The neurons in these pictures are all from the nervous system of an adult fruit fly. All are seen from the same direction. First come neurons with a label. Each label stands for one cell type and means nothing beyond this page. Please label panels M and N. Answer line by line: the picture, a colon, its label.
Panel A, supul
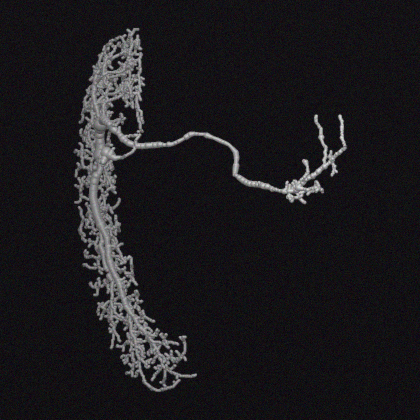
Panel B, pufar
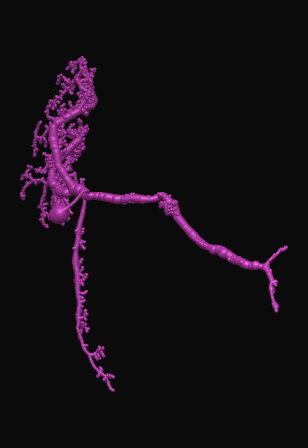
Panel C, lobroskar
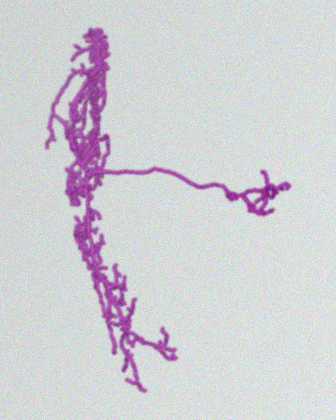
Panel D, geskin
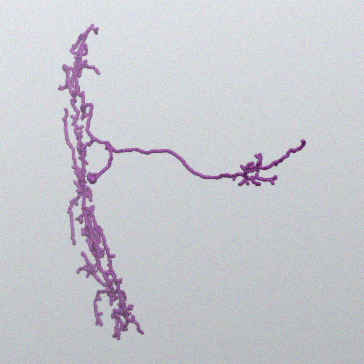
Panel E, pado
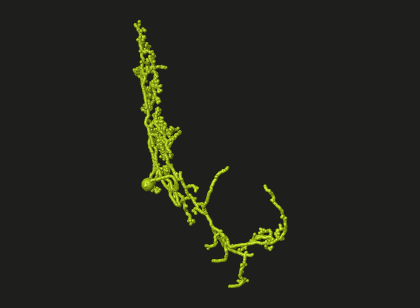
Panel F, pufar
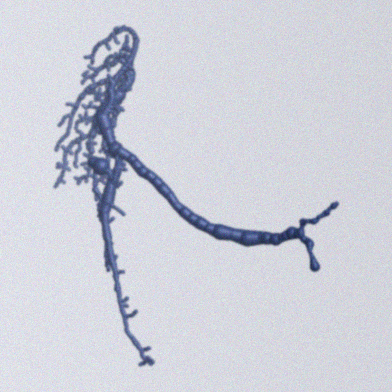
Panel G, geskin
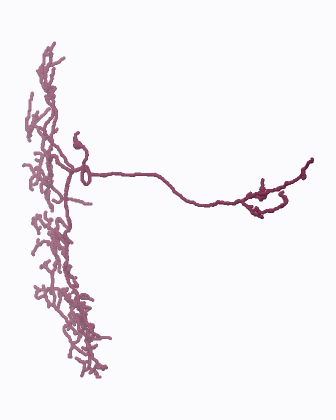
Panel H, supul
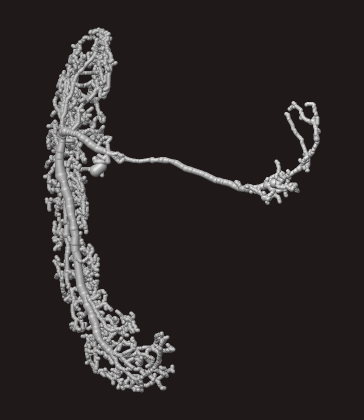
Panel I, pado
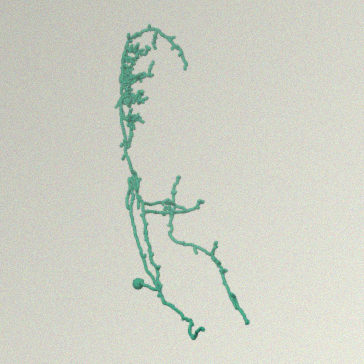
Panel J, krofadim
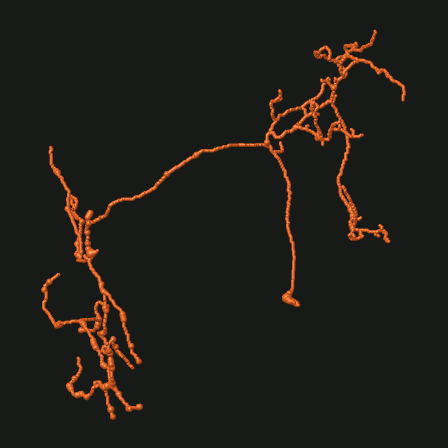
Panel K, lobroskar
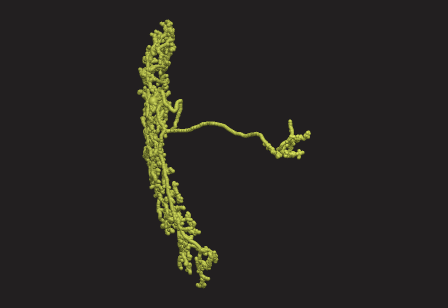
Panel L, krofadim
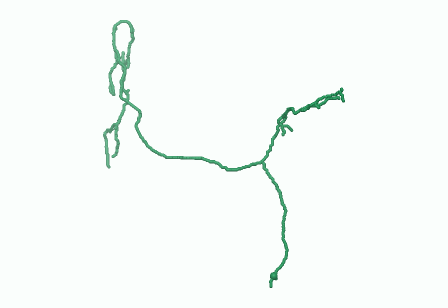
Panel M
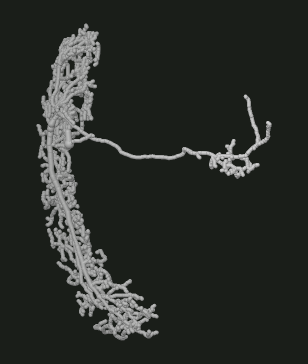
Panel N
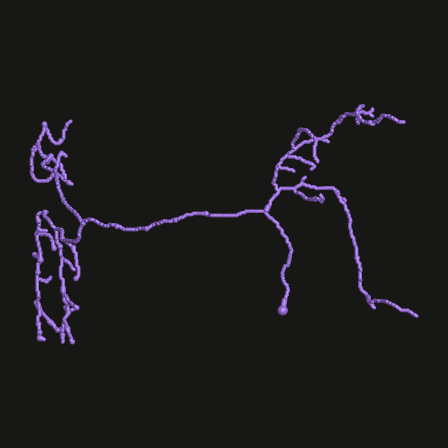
M: supul
N: krofadim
